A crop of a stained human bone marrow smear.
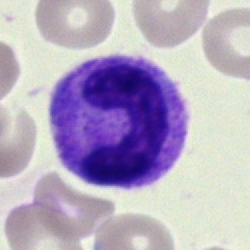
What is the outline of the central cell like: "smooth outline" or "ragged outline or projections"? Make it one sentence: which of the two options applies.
The cell's outline is smooth, without projections.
